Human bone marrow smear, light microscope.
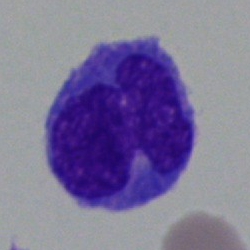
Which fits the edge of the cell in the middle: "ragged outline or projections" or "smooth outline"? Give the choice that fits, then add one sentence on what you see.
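Ragged outline or projections. The cell is roughly oval, with a slightly ragged edge along the top.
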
